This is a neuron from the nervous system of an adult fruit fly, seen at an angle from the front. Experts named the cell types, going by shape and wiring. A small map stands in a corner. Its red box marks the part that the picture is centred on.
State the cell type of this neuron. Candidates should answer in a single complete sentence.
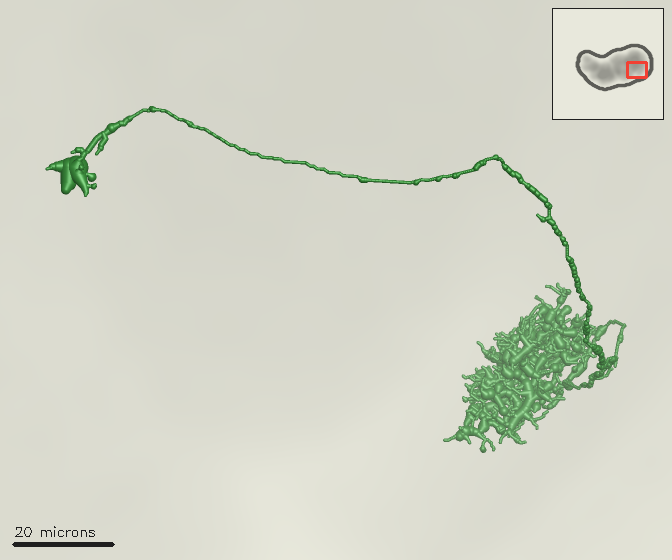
To the cell type MeLo9 belongs this neuron.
